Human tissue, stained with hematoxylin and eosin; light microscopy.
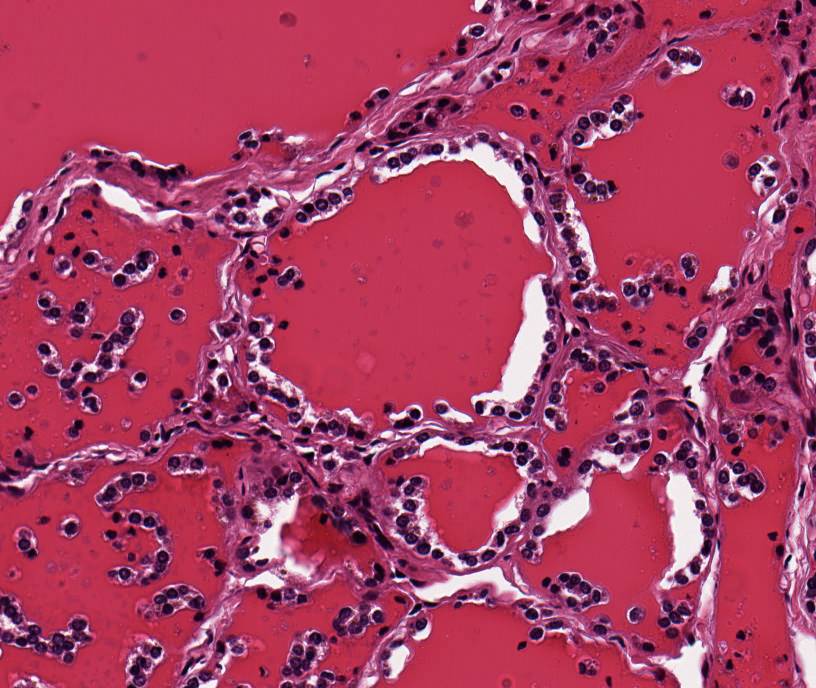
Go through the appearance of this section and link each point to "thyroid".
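Spaces: filled with homogeneous pink material, not empty.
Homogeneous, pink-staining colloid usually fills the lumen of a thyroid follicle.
That filling fits the thyroid. Septa: lined by a single row of cuboidal cells.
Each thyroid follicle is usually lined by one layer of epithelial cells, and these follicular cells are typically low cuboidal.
The lining agrees with this. Lining nuclei: round, darkly stained. Septal cores: thin, pink, with slender spindle-shaped nuclei. Nothing in the field runs against the name.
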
